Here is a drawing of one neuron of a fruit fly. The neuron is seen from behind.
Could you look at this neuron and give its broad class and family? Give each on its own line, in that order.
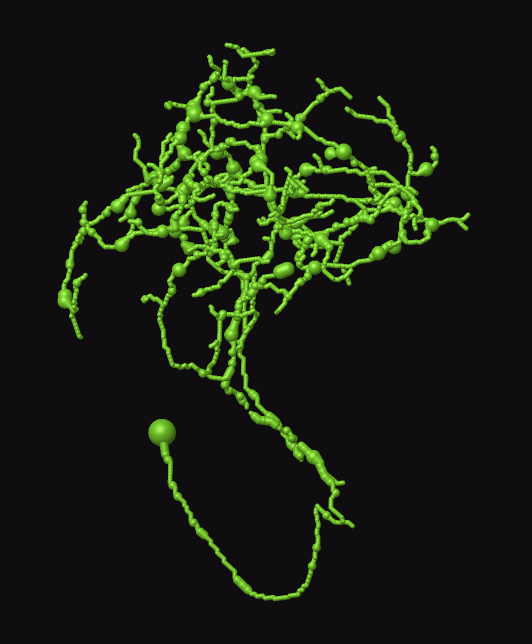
central-brain intrinsic neuron
hemilineage LHl1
